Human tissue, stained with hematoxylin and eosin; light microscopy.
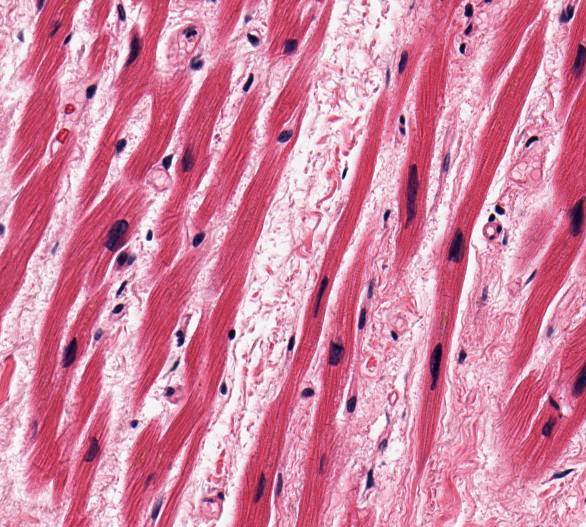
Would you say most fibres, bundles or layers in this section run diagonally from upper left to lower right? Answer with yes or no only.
No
